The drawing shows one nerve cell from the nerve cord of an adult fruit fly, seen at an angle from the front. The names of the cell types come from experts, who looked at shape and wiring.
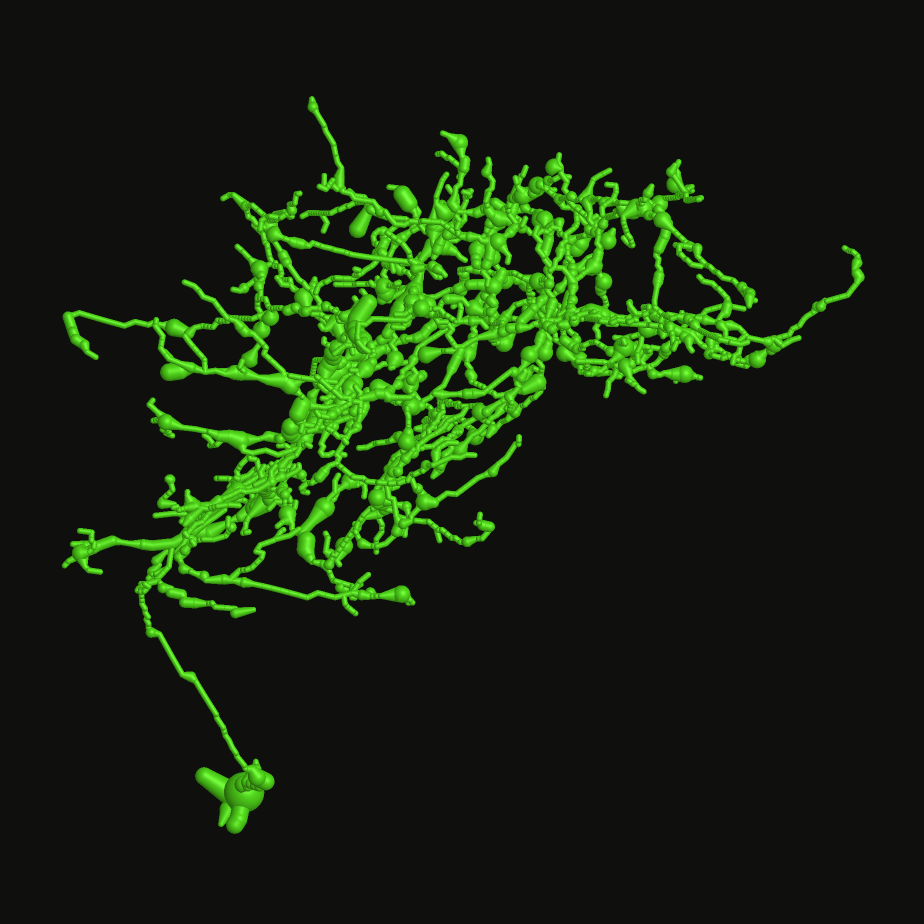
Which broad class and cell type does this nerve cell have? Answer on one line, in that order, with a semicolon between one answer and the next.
nerve-cord intrinsic neuron; INXXX353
